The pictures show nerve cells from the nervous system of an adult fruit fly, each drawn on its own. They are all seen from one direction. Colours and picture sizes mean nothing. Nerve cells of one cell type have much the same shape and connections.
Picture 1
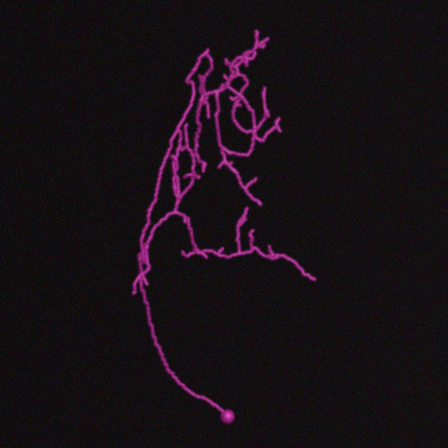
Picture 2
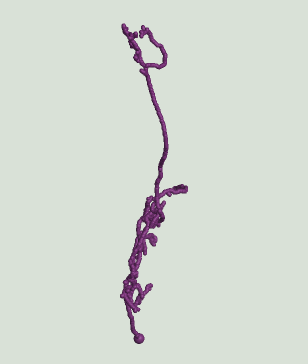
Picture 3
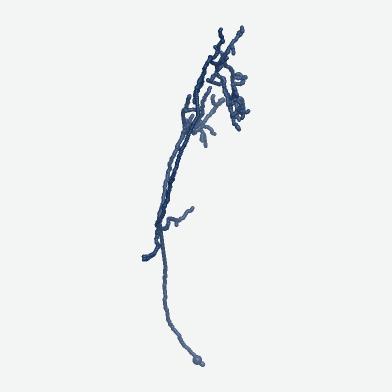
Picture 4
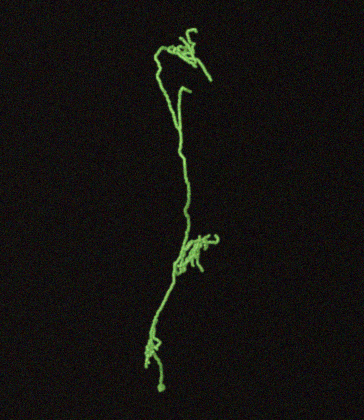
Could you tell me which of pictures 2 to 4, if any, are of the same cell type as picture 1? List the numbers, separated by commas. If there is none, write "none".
2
